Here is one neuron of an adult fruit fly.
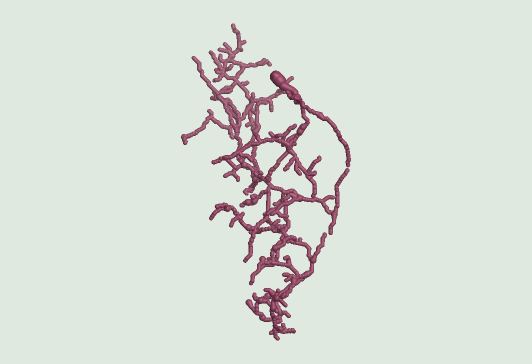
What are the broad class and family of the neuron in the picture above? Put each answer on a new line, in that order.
central-brain intrinsic neuron
hemilineage VLPd&p1_dorsal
